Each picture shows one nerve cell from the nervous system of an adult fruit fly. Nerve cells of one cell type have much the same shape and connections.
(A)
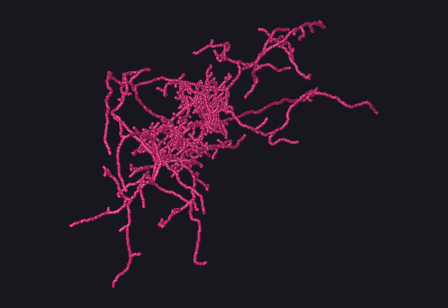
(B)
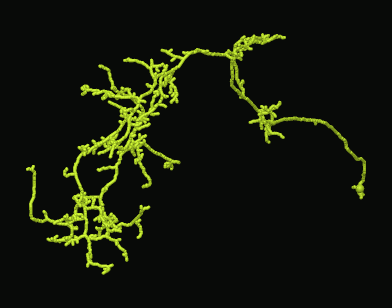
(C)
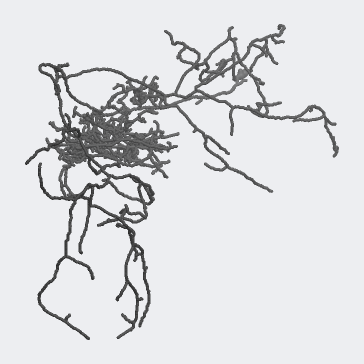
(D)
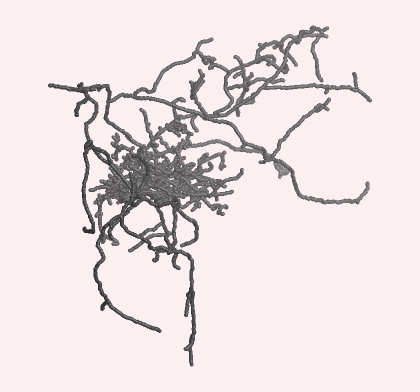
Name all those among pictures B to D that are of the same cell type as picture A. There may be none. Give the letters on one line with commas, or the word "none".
C, D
